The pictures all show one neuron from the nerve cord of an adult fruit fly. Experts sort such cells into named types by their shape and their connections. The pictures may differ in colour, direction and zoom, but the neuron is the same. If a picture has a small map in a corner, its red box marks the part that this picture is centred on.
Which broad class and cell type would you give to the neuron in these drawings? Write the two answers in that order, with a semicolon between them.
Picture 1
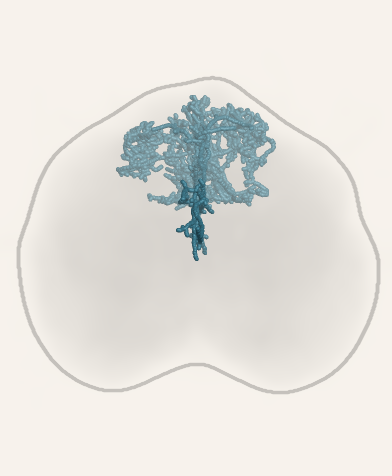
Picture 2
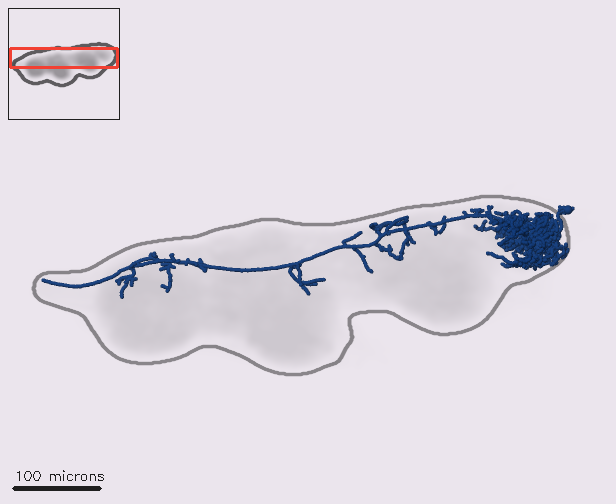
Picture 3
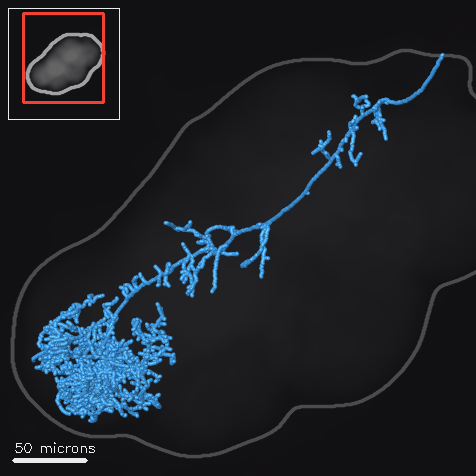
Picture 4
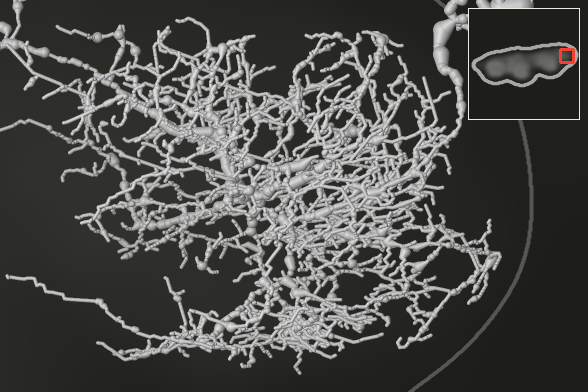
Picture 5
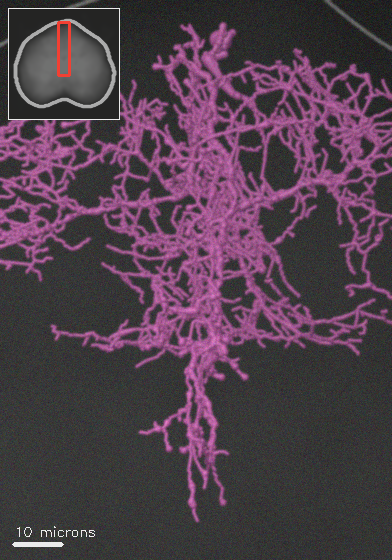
ascending neuron; ANXXX099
